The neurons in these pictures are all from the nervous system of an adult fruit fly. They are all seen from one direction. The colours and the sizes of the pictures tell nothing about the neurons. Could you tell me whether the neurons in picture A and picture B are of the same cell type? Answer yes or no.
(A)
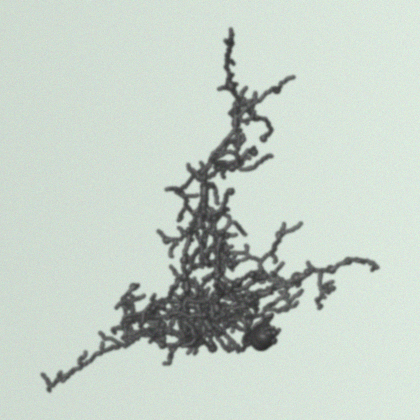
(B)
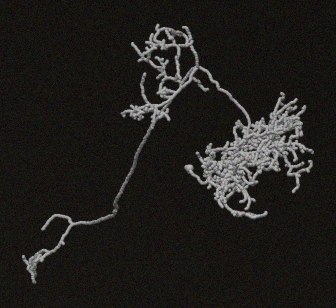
no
